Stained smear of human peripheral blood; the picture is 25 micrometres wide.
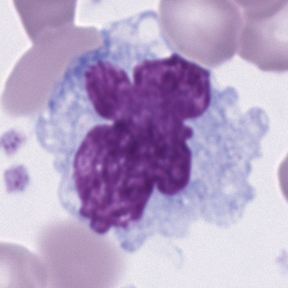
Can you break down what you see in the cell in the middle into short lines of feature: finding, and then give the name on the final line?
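Border: irregular and ruffled, not smoothly round
Chromatin: dark purple, coarse streaky clumping
Nucleolus: none distinct
Cytoplasm: no coarse granules
Name: monocyte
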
